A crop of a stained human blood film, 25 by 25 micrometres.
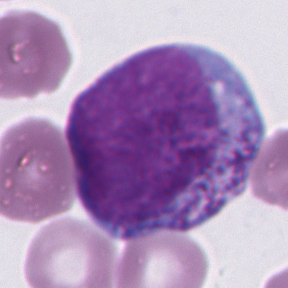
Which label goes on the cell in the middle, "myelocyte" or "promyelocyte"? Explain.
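It's a promyelocyte. What tips it, I think, is the granules: many purple-red ones are scattered through the cytoplasm, thickest toward the lower right.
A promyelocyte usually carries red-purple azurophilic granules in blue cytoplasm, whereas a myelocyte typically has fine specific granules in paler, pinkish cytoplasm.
Beyond that, the nucleus sits off-centre, pushed to the left, and its chromatin is fine and fairly even, with no coarse dark clumps. Up at the right, beside the nucleus, there's a small pale, clear patch. The cell is about 18 micrometres across, and the nucleus takes up about 70% of its area.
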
